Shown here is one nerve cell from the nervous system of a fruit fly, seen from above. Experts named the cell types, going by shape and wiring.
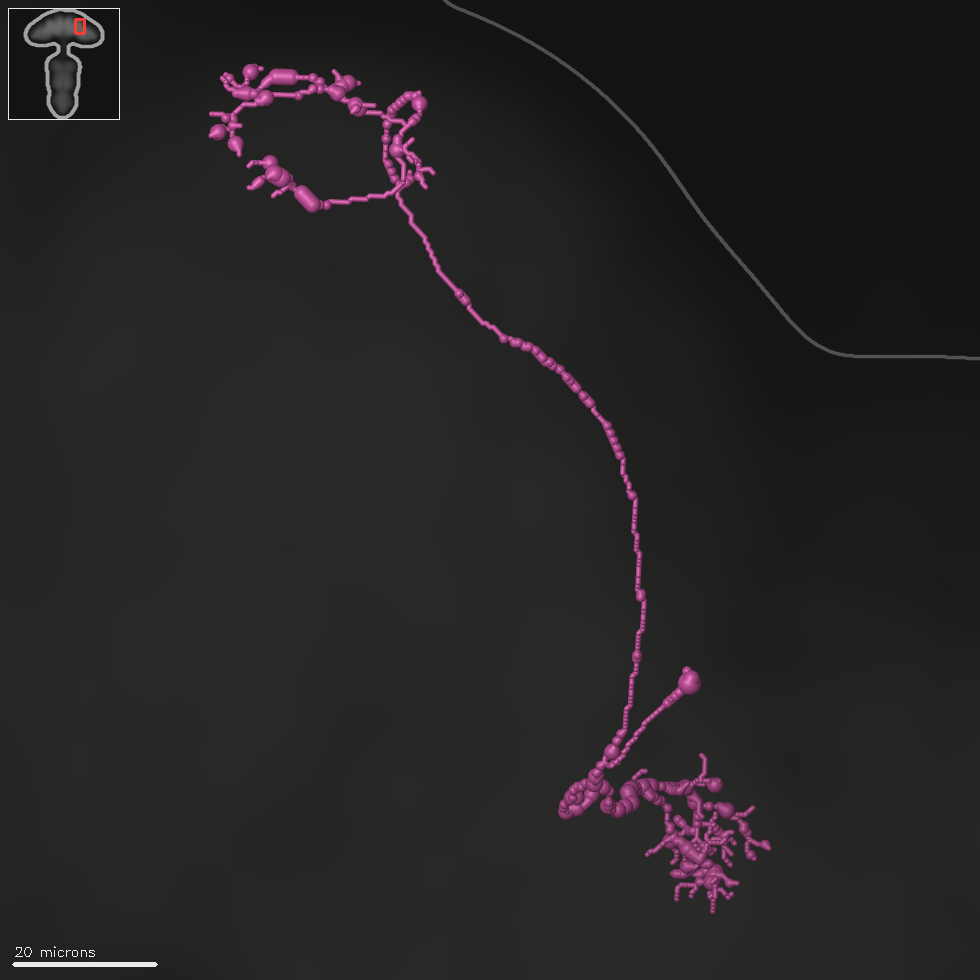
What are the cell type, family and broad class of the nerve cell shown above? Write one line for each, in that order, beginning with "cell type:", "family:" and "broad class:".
cell type: LC10c-2
family: hemilineage VPNd2
broad class: visual projection neuron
